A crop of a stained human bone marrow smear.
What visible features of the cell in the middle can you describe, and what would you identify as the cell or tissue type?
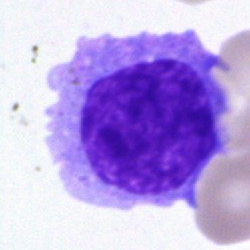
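Outline irregular; margin ruffled and frayed. Nucleus off-centre, toward the right. Chromatin patchy: darker clumps scattered through paler areas. Widest cytoplasmic rim on the left of the nucleus. Monocyte.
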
